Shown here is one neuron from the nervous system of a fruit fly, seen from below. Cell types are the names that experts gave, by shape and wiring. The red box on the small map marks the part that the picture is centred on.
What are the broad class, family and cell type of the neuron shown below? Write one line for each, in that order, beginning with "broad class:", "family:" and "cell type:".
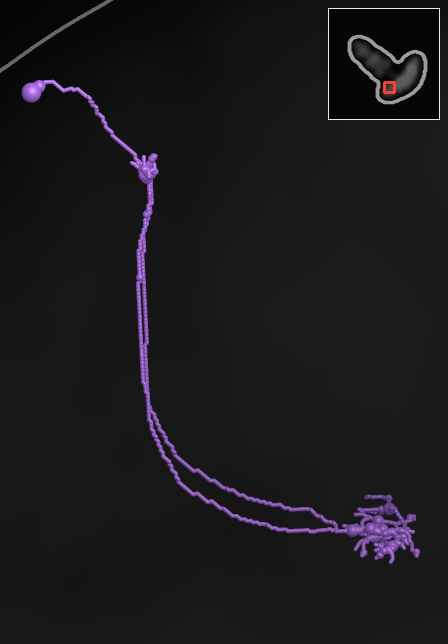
broad class: optic-lobe intrinsic neuron
family: T
cell type: T4a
